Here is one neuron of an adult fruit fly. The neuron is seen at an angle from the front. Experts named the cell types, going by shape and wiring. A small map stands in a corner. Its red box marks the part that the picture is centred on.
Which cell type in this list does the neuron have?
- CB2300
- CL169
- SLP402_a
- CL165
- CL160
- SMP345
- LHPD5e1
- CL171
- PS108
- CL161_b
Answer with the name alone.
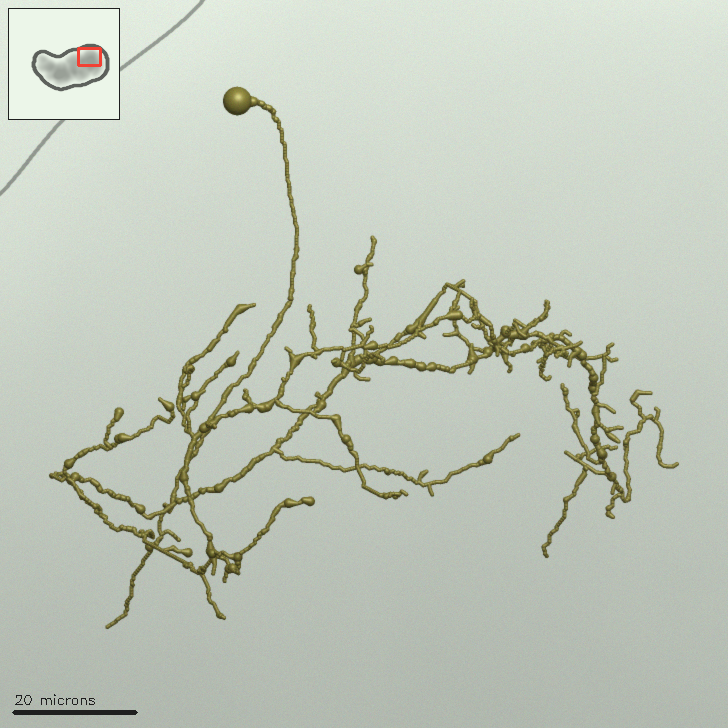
LHPD5e1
